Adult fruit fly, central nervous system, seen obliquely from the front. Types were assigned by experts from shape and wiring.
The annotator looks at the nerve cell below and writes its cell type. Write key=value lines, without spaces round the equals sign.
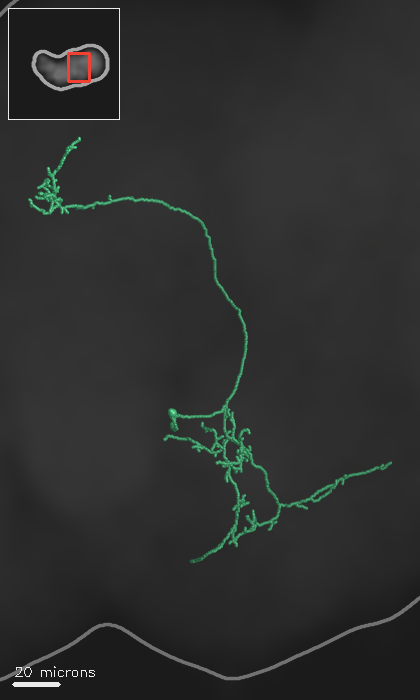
cell_type=AVLP463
